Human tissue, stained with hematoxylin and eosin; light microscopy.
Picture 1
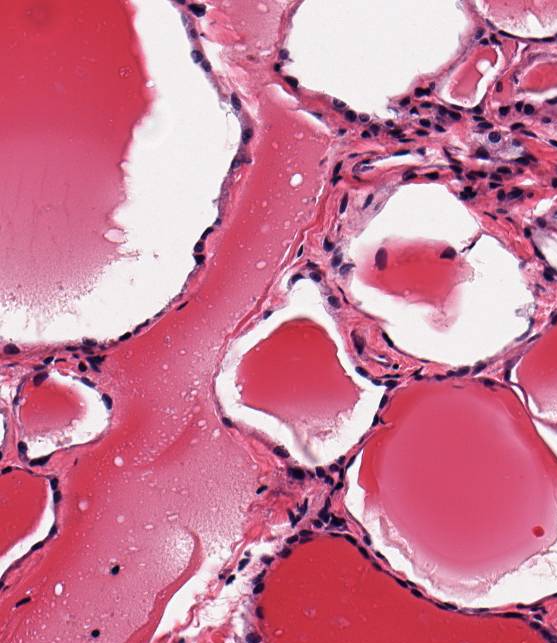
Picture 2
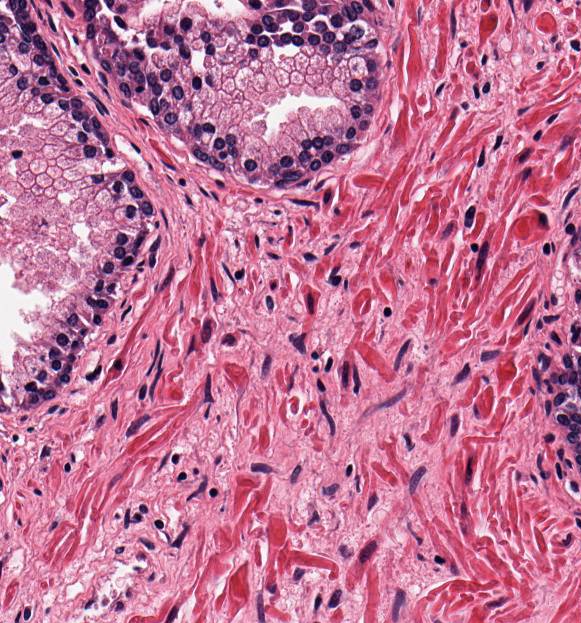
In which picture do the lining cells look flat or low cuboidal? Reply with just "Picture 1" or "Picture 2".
Picture 1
